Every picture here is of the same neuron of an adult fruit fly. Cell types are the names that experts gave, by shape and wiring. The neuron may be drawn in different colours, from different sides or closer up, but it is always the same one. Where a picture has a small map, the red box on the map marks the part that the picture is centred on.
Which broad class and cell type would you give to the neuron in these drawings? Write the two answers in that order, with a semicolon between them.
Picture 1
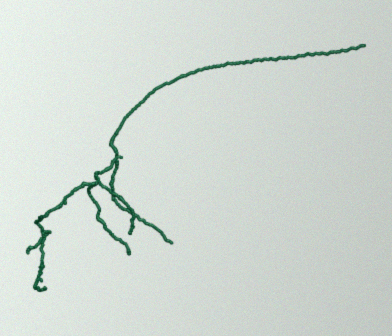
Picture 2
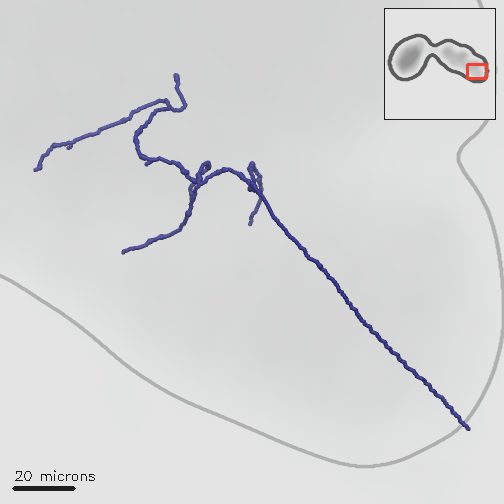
sensory neuron entering the nerve cord; SNxx21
